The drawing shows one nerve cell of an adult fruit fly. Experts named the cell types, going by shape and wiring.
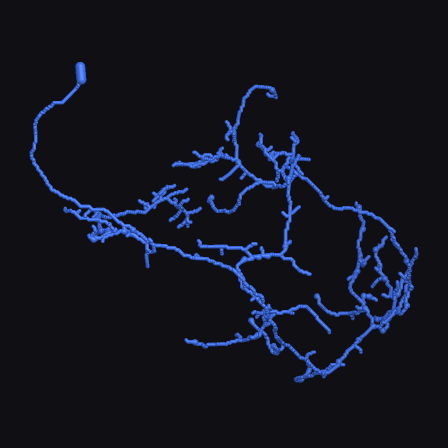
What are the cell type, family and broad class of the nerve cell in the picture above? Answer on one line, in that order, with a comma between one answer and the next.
CB0993, hemilineage SLPal5, central-brain intrinsic neuron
